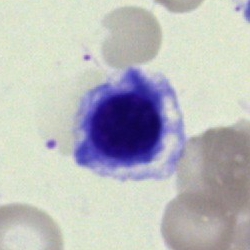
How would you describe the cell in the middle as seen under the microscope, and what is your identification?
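Notice the irregular outline of this cell, with edges that look ragged and frayed. The cytoplasm stains deep blue, and along the right side of the cell it holds pale, unstained patches. No nucleoli can be seen in the nucleus. You are looking at an erythroblast.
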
